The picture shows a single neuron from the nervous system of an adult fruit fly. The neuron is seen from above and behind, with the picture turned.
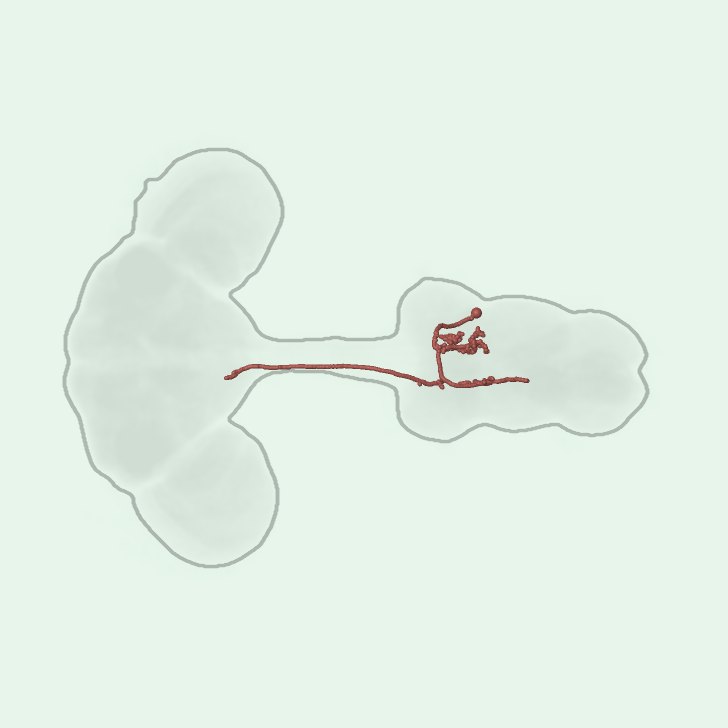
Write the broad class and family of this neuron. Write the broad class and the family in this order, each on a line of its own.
ascending neuron
hemilineage 06A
